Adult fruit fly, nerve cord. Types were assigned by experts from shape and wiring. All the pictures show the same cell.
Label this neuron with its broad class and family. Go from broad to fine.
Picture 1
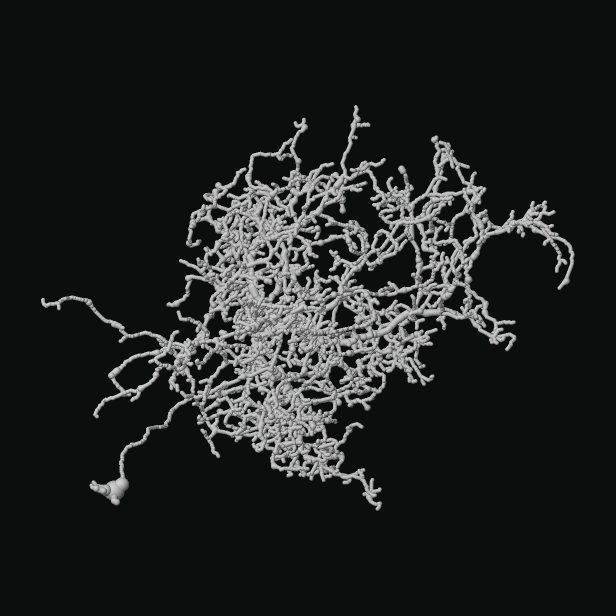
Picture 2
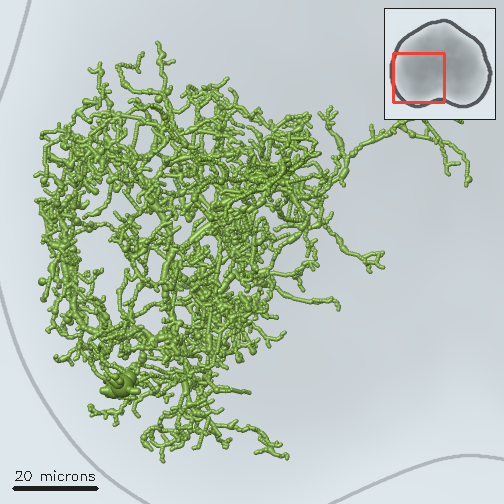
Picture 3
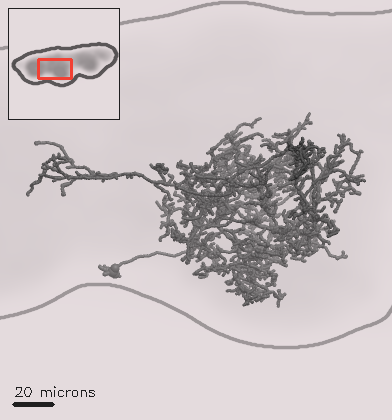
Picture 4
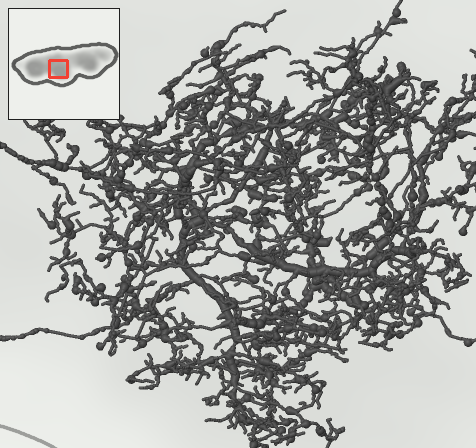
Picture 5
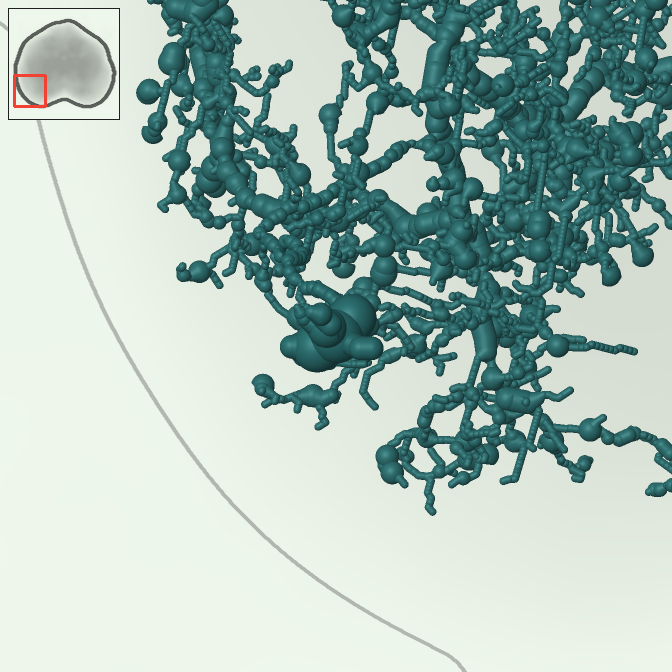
nerve-cord intrinsic neuron; hemilineage 08A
